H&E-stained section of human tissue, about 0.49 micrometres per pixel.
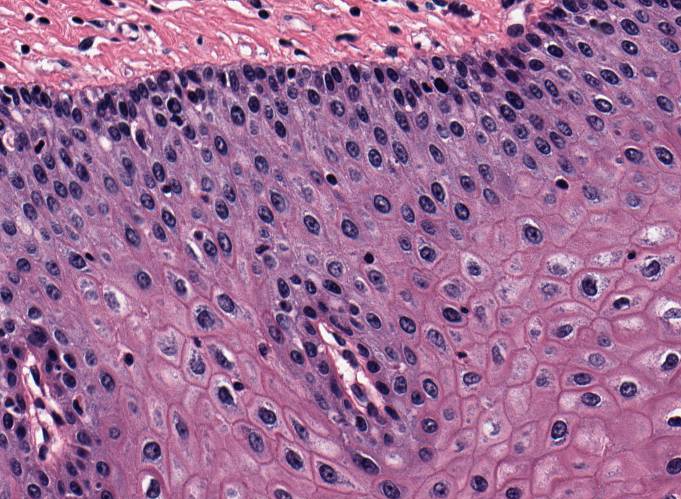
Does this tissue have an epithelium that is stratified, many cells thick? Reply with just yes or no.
Yes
